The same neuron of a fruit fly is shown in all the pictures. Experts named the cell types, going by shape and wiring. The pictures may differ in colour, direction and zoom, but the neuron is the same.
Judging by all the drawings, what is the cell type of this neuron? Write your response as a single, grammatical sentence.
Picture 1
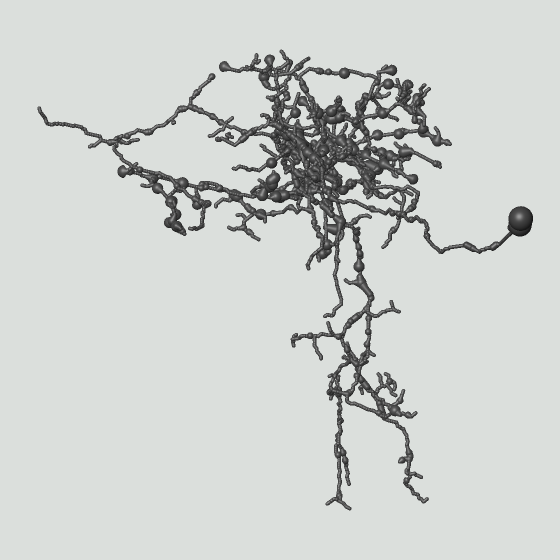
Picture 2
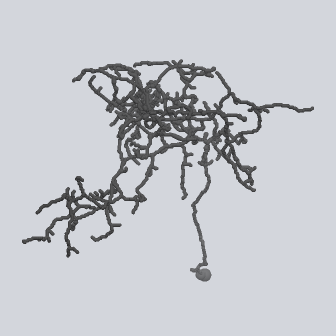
The neuron here is of the cell type CB4150.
